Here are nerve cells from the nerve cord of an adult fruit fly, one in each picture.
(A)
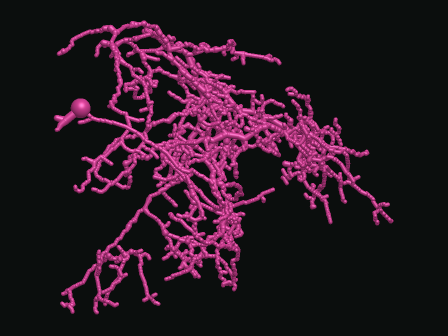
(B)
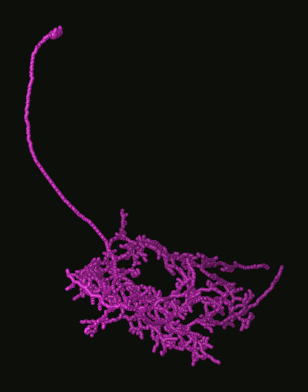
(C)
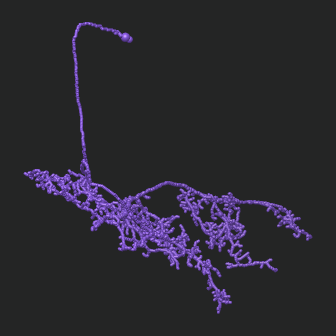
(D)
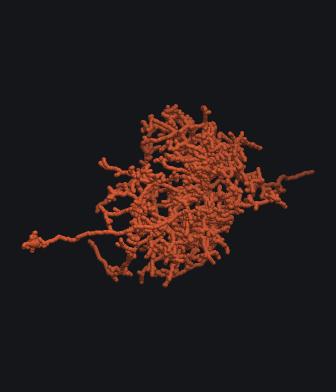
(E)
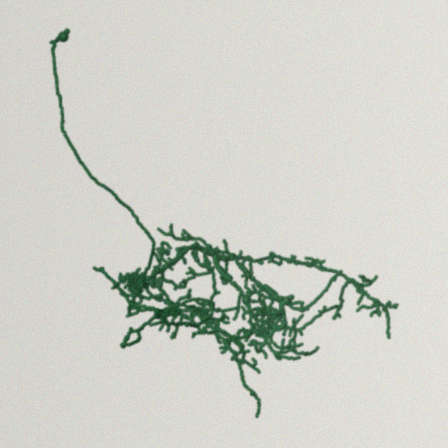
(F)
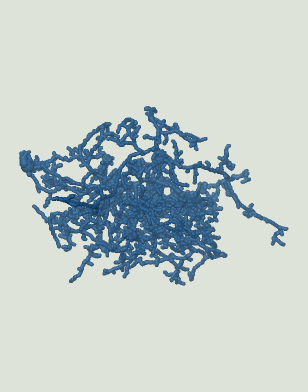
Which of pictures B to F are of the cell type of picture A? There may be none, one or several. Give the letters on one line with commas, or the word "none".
D, F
